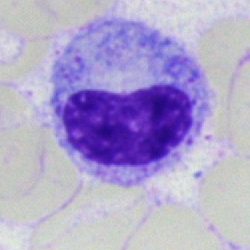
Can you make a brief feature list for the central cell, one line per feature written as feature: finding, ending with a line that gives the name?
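Nucleus: kidney-shaped, indented on the upper side
Position: low in the cell, so more cytoplasm sits above
Chromatin: dark purple, coarsely clumped
Nucleolus: none distinct
Cell: metamyelocyte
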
